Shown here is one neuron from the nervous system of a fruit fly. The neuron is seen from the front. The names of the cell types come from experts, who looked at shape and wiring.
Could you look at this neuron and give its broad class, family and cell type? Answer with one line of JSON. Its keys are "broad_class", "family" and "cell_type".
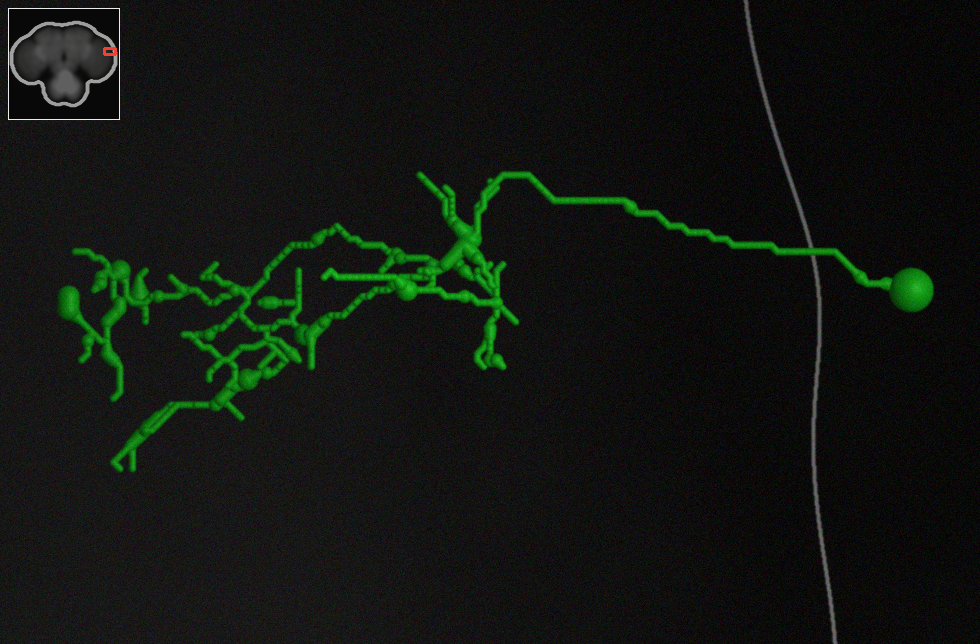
{"broad_class": "optic-lobe intrinsic neuron", "family": "Mi", "cell_type": "Mi15"}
